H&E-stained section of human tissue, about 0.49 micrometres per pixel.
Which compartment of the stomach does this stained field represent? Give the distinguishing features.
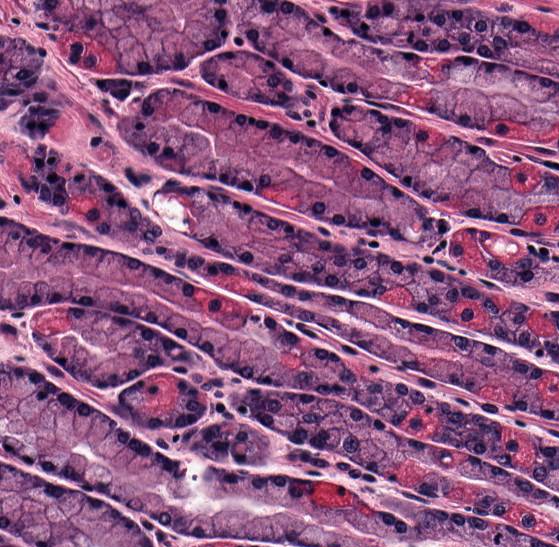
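The field shows fundic glands. They are straight, closely packed tubules lying side by side and running diagonally from upper left to lower right, with narrow, mostly inconspicuous lumens.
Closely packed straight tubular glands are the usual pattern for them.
Parietal cells with bright pink cytoplasm are scattered singly among the gland cells throughout the field. Most gland cells have purple-grey, finely granular to bubbly cytoplasm and dark round nuclei near the base.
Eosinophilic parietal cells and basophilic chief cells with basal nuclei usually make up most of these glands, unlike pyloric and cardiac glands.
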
